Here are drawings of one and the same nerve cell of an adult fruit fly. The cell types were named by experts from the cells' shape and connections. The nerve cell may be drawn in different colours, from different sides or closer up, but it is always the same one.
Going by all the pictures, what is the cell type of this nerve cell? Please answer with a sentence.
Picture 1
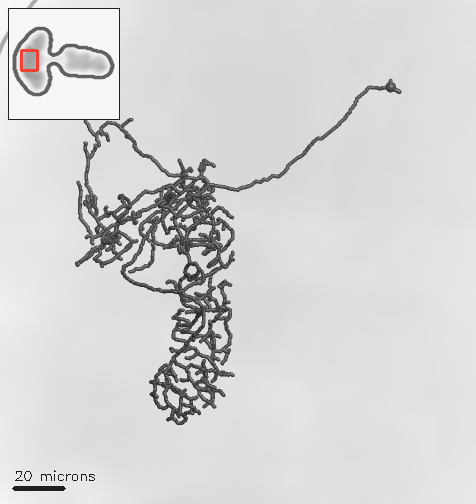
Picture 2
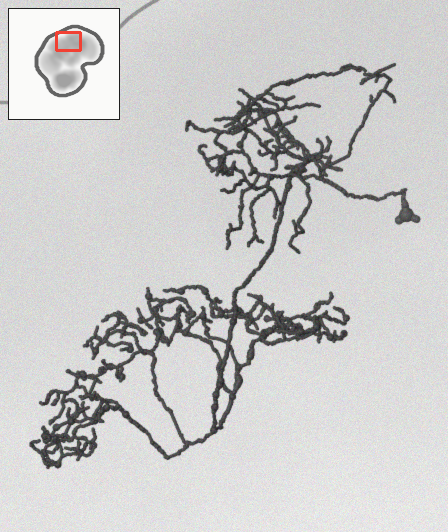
The cell type is FB5Y_b.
